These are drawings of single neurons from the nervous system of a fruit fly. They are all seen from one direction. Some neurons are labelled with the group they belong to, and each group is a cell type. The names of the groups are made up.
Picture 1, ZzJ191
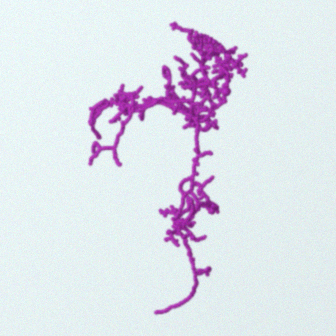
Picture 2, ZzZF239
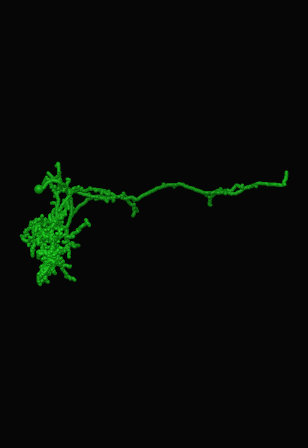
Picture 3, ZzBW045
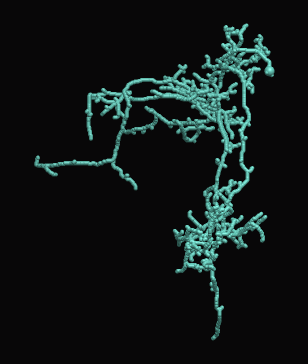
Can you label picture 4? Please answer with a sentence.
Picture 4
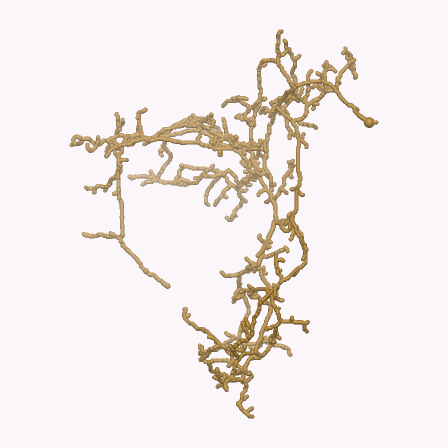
It belongs to ZzBW045.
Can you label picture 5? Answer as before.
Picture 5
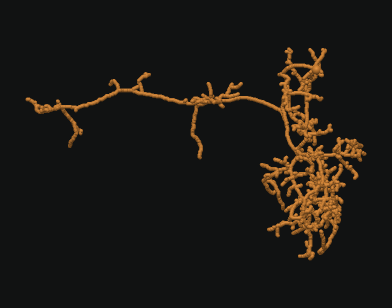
It belongs to ZzZF239.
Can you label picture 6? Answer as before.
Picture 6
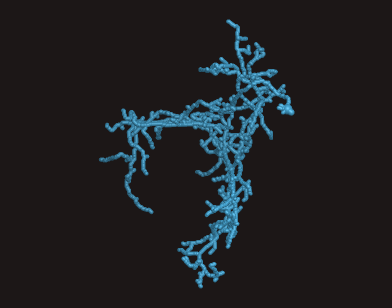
It belongs to ZzJ191.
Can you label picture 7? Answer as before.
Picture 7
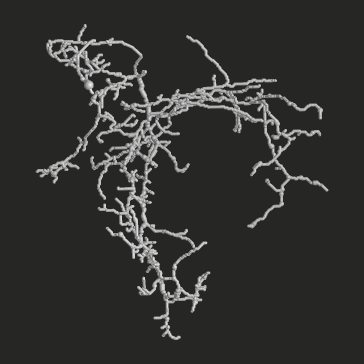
It belongs to ZzJ191.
